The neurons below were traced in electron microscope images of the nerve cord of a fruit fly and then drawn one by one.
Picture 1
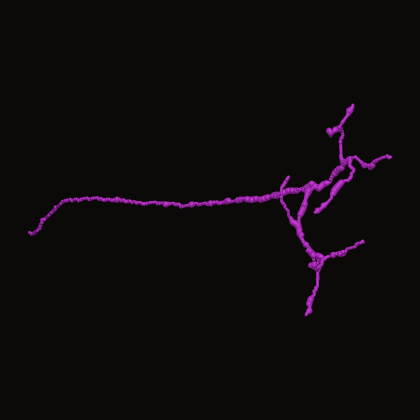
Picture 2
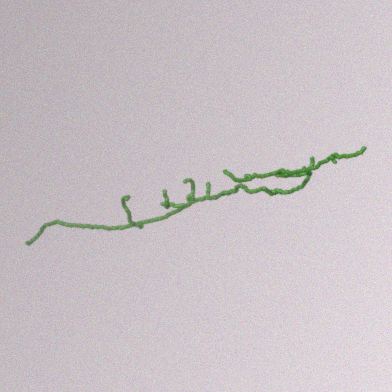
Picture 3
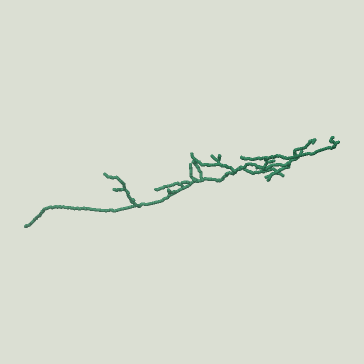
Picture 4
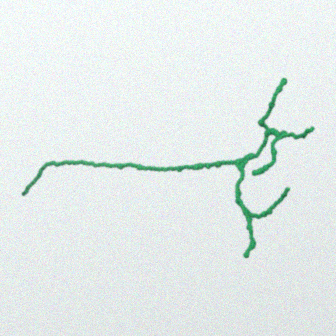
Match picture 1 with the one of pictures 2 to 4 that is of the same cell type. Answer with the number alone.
4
